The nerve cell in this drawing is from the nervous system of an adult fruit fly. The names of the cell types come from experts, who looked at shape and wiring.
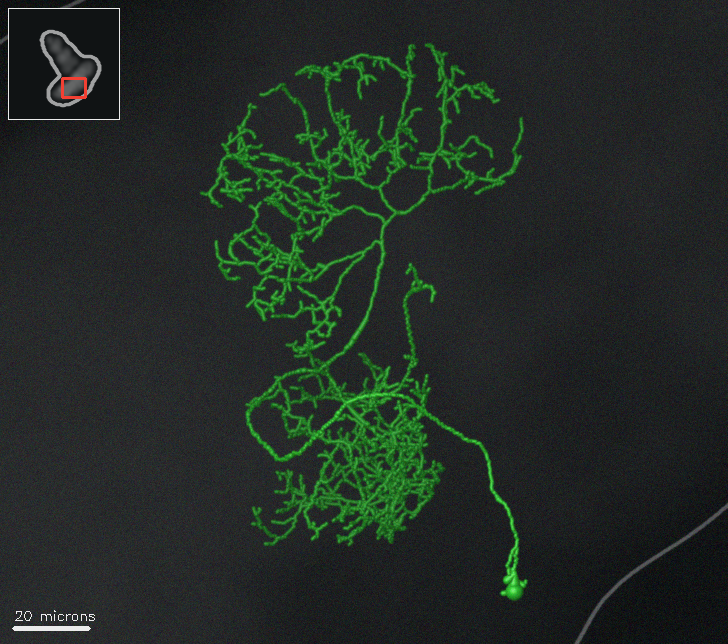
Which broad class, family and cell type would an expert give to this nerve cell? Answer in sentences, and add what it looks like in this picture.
Its broad class is central-brain intrinsic neuron. Its family is hemilineage LALv1_dorsal. The cell type is FB4G. The cell body is at the lower right of the picture. From top to bottom in the picture it spans about 150 microns. More than a hundred branch ends can be seen.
